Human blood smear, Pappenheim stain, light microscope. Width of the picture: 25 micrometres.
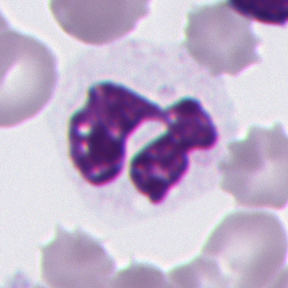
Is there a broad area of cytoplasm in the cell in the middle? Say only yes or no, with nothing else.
Yes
